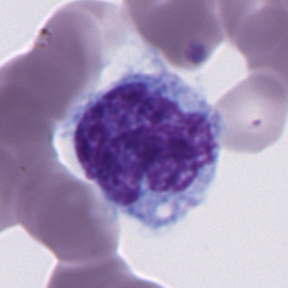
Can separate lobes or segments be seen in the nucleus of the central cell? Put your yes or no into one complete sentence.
No, there is a single compact nucleus in this cell, round, oval or kidney-shaped.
